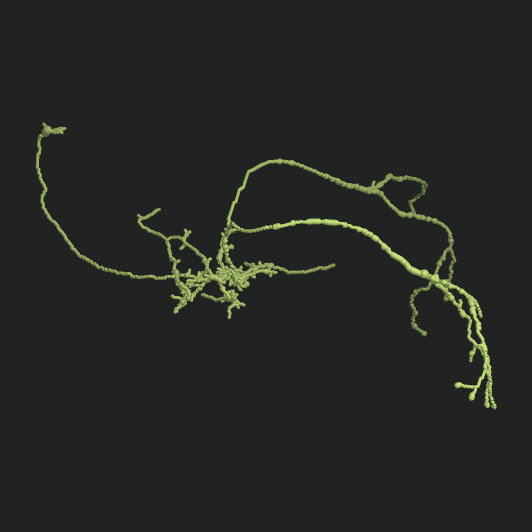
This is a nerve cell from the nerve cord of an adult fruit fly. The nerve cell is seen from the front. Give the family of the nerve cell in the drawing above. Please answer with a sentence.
The family is hemilineage 18B.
